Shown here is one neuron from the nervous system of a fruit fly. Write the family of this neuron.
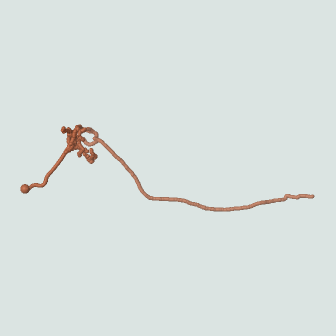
hemilineage LB6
